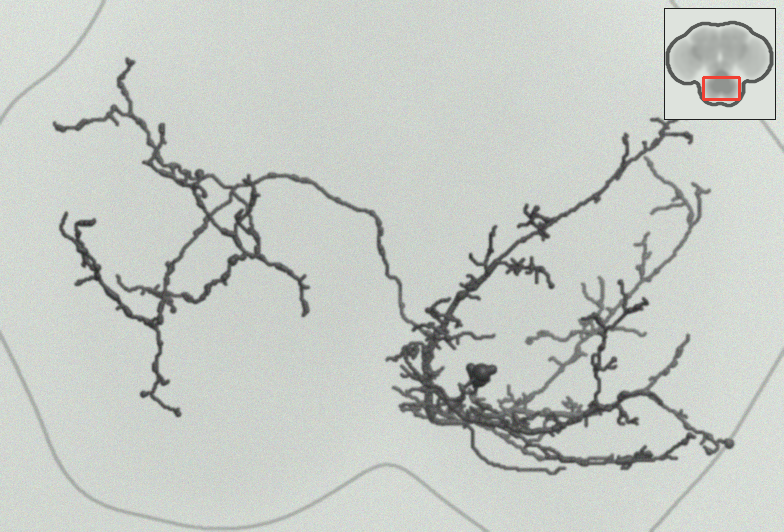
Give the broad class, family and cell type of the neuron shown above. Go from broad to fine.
nerve-cord intrinsic neuron; hemilineage 10B; IN10B014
